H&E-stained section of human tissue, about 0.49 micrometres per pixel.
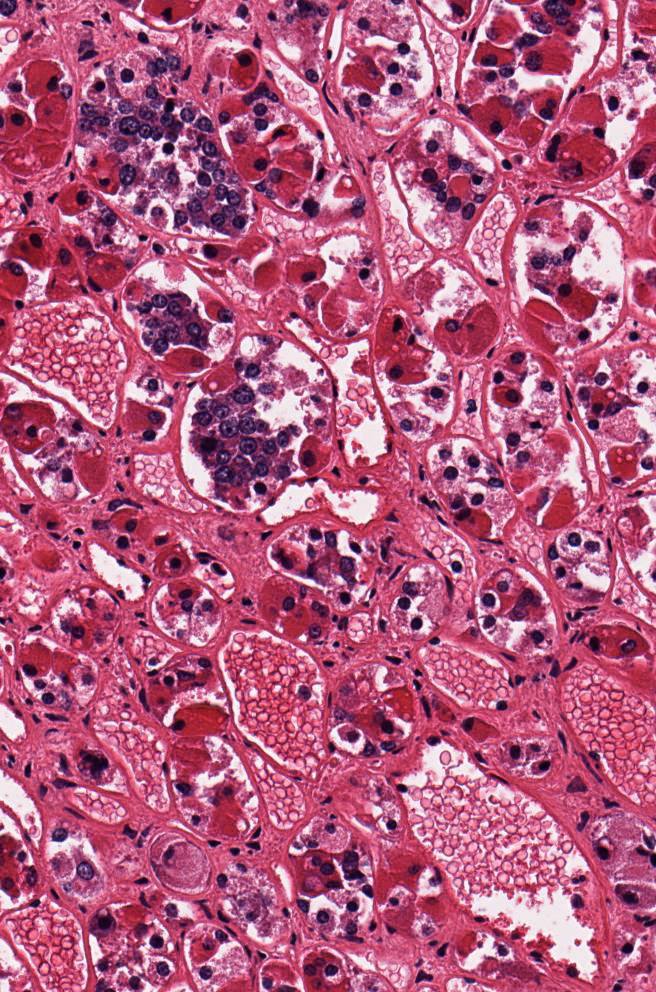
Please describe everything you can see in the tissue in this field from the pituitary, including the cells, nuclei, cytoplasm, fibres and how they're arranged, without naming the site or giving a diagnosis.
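Rounded and oval compartments throughout, divided by thin pink septa. Upper left: several compartments hold crowded clusters of small round dark purple nuclei, little visible cytoplasm. Septa: slender, elongated dark nuclei. No fat cells anywhere in the field.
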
